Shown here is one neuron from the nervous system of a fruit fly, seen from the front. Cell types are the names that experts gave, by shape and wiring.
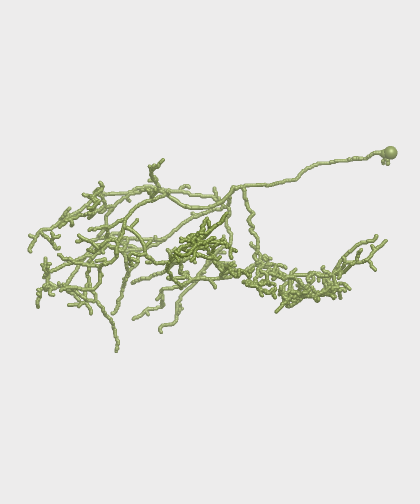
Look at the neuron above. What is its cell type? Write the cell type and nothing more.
SLP442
